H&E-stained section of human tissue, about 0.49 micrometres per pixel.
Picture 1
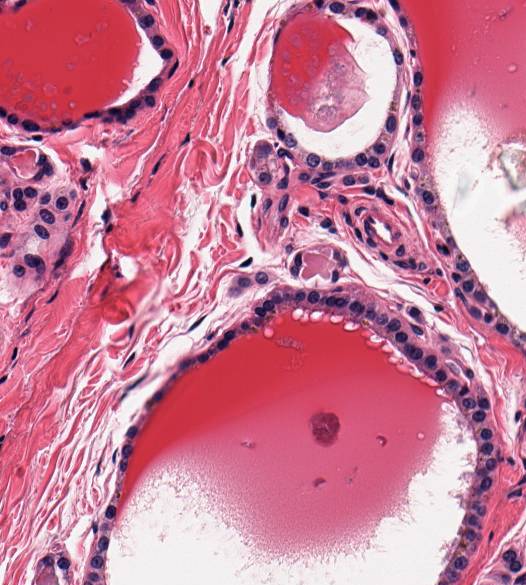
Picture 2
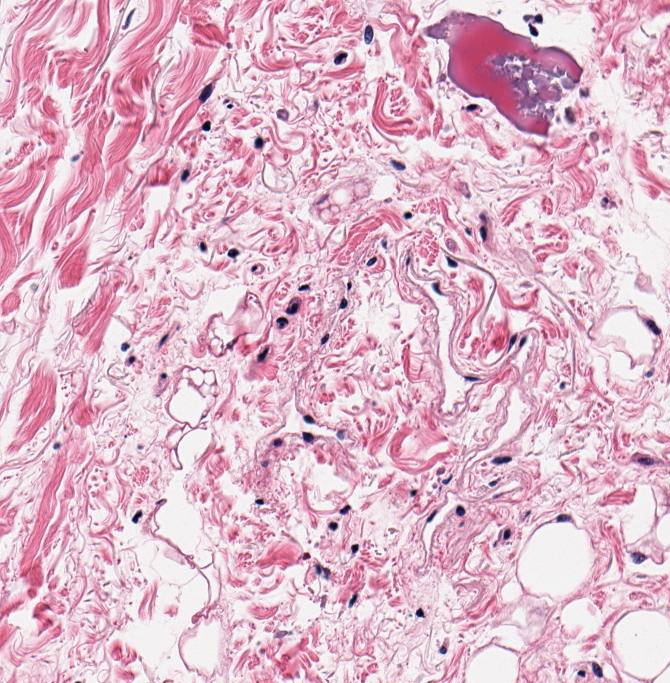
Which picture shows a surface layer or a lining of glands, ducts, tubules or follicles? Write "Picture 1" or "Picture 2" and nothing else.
Picture 1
